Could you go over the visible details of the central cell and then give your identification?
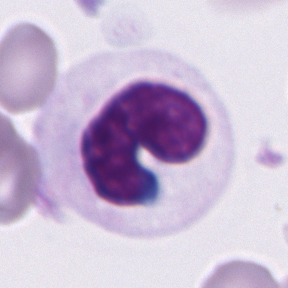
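Bent into a C shape, the nucleus has its notch opening toward the lower right. It forms one continuous band and is not divided into separate lobes. Abundant cytoplasm makes a wide rim around it, pale lilac-pink in colour. This is a band neutrophil.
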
